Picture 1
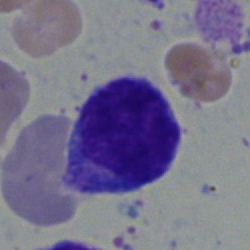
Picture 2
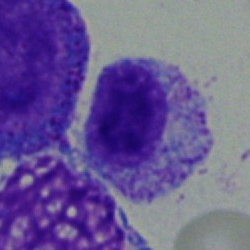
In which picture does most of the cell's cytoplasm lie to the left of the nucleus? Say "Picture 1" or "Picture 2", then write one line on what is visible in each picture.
Picture 1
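What picture 1 shows: The cytoplasm is a scant blue crescent seen mainly at the lower left of the nucleus.
What picture 2 shows: The nucleus sits toward the left side of the cell.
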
